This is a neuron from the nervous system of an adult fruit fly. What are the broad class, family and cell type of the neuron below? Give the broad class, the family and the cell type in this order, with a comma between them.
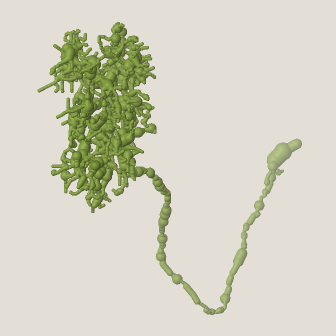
optic-lobe intrinsic neuron, Pm, Pm4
